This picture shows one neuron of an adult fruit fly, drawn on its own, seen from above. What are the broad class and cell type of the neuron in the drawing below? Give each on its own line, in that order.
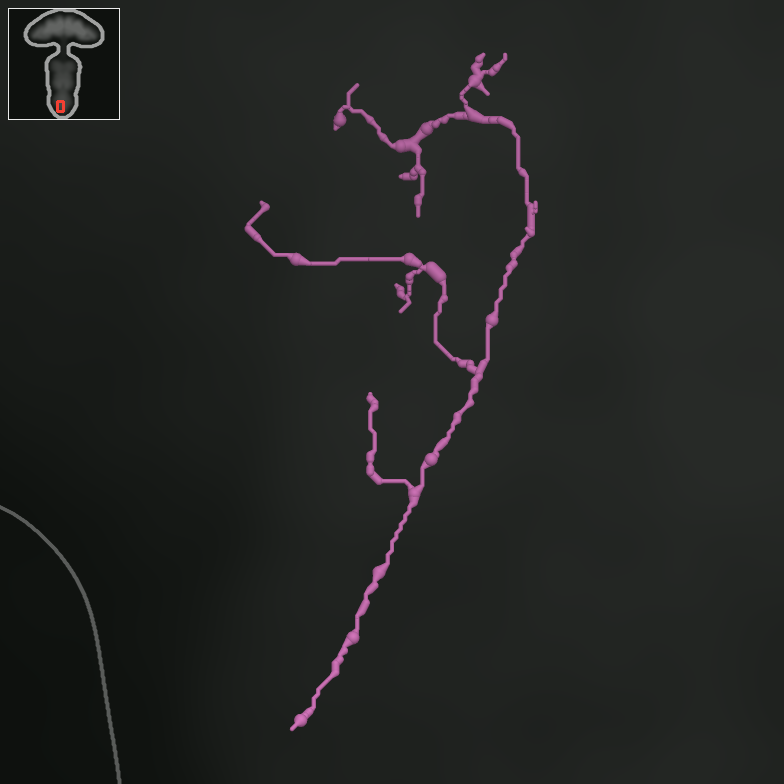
sensory neuron entering the nerve cord
SNxx33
